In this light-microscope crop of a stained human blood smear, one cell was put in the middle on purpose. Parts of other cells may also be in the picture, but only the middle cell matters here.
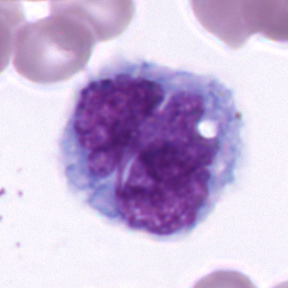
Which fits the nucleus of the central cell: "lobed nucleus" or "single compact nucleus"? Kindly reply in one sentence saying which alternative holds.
What the nucleus of this cell shows is division into segments.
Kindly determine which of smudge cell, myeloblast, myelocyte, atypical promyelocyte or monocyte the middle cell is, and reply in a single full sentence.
The cell at the centre of the field is a monocyte.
